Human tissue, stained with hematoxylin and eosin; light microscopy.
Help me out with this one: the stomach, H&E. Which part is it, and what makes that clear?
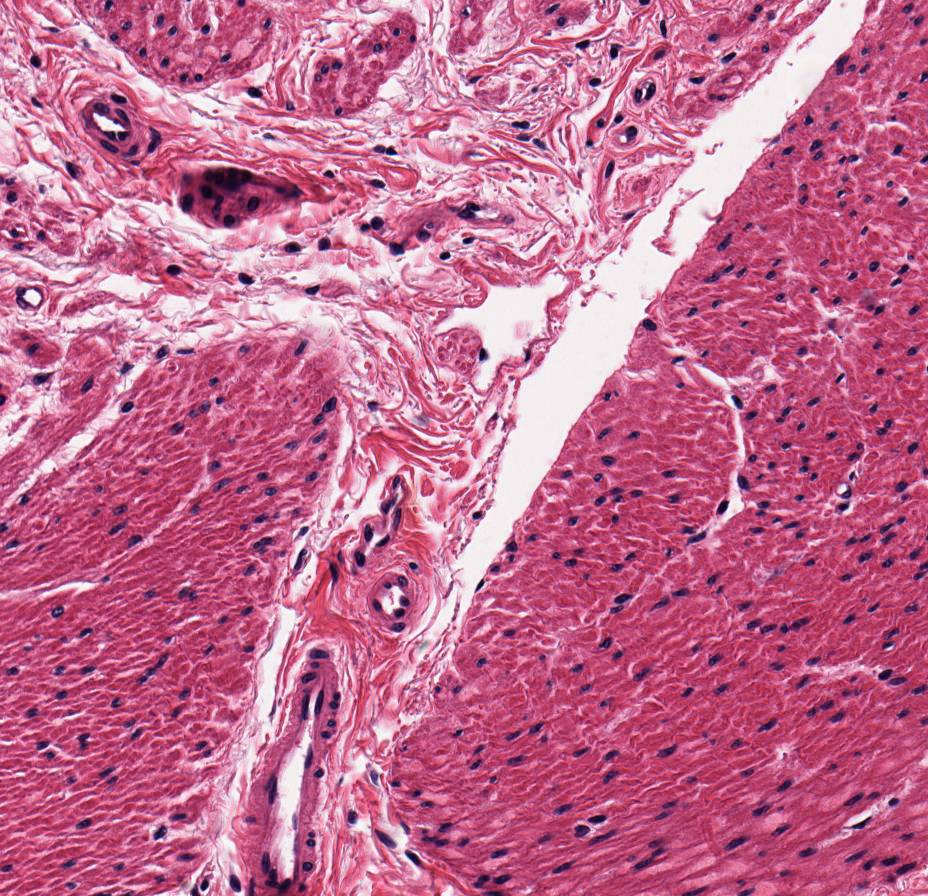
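Smooth muscle occupies two broad masses, at lower left and right. Point one: its cells have pink cytoplasm and elongated, blunt-ended nuclei.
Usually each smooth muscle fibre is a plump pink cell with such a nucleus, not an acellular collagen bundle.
Point two: no cross-striations are seen. Point three: the band parting the masses, running from upper left to bottom centre, is loose connective tissue of wavy pink collagen with scattered spindle-shaped nuclei.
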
